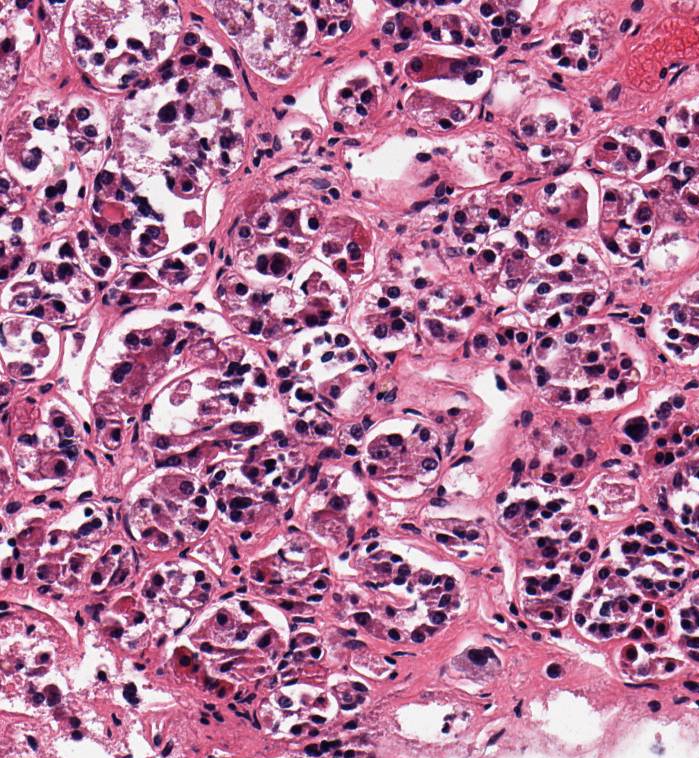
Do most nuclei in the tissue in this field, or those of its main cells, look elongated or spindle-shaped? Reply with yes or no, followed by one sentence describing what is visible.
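No. Nuclei in the nests are mostly round and darkly stained.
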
